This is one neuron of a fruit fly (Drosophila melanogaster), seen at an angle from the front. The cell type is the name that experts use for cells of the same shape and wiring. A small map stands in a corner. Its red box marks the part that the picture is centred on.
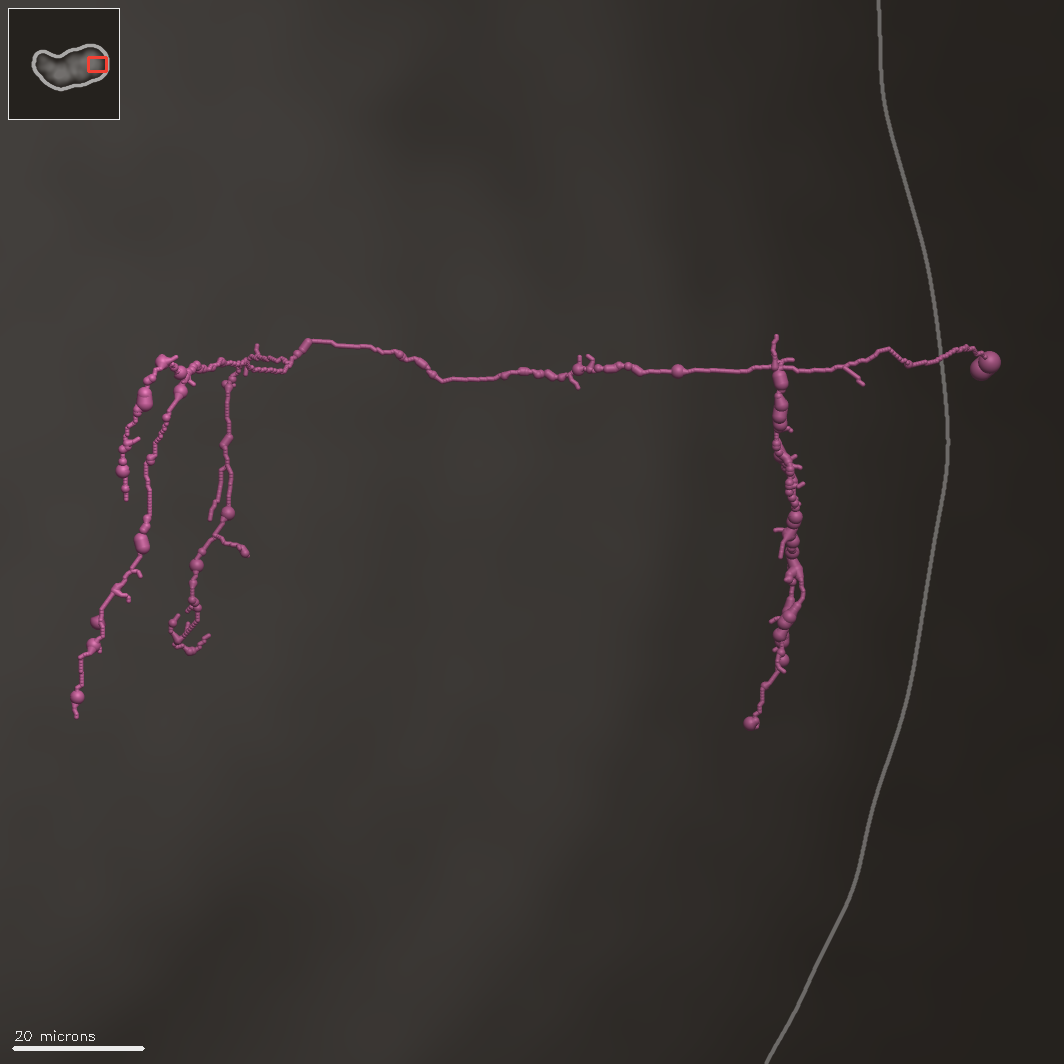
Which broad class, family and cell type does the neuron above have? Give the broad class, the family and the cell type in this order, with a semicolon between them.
optic-lobe intrinsic neuron; TmY; TmY9a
